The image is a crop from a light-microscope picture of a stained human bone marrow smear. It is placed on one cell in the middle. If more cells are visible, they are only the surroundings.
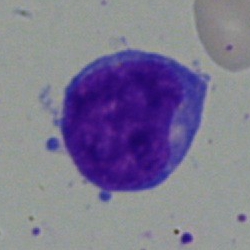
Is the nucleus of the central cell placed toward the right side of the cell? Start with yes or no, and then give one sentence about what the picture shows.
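No. The rim of cytoplasm is widest on the right side of the cell.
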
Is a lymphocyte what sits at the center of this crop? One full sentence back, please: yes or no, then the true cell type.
No, wrong label: the middle cell is a blast instead of a lymphocyte.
